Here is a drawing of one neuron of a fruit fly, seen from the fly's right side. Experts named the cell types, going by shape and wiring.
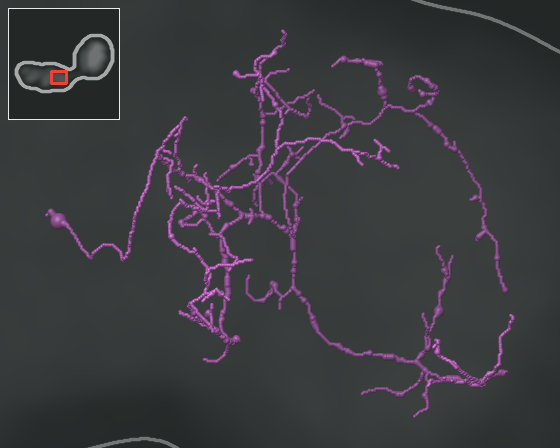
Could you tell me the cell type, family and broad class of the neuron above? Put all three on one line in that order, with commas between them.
IN03A046, hemilineage 03A, nerve-cord intrinsic neuron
